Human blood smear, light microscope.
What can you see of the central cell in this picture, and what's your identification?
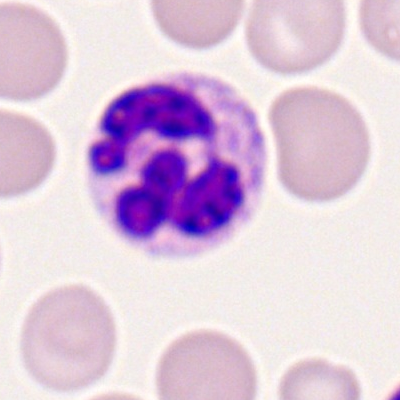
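Nucleus split into several separate lobes. Chromatin dark purple, clumped. Cytoplasm pale pinkish-lilac, holding fine, faint granules. Segmented neutrophil.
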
